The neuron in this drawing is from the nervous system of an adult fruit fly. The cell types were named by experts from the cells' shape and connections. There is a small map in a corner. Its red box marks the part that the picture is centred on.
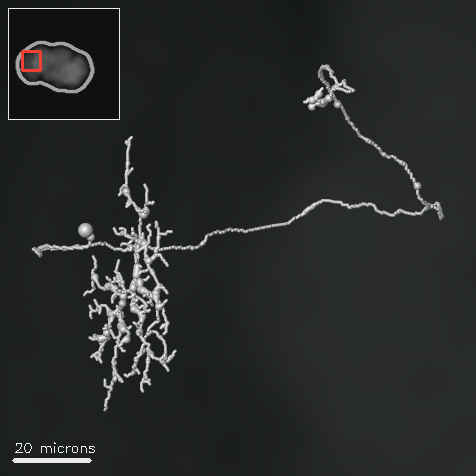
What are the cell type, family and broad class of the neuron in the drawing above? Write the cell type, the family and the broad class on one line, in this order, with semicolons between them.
MeTu1; MeTu; visual projection neuron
